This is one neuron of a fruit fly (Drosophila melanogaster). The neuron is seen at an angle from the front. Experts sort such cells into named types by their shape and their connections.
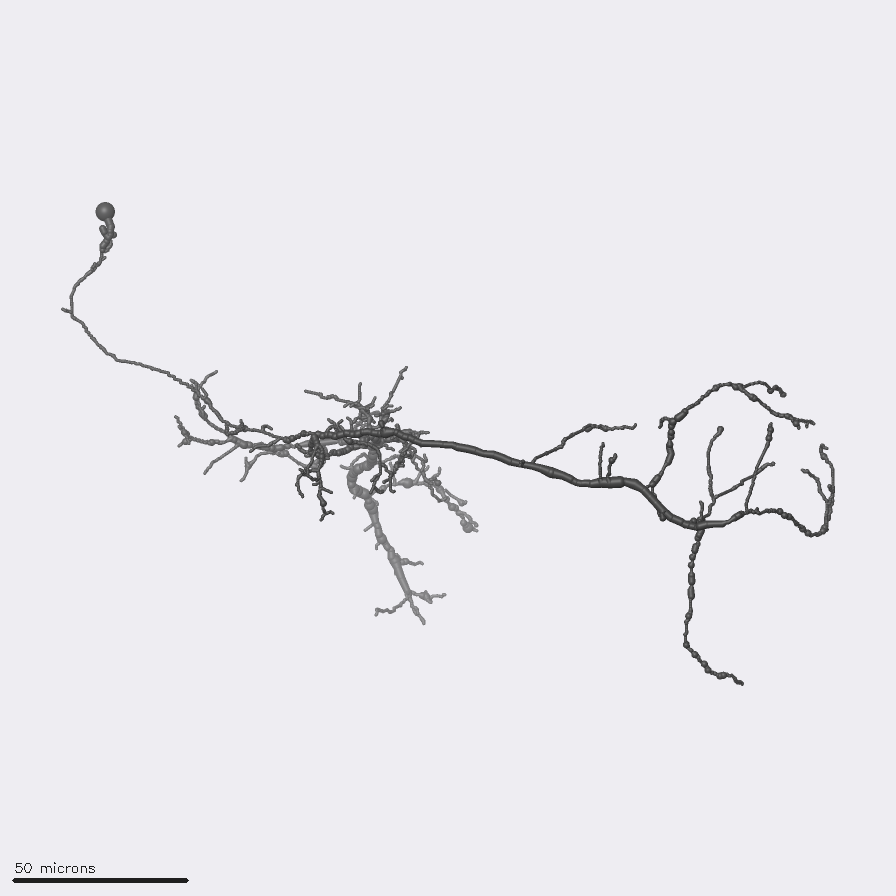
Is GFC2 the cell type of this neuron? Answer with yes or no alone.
yes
